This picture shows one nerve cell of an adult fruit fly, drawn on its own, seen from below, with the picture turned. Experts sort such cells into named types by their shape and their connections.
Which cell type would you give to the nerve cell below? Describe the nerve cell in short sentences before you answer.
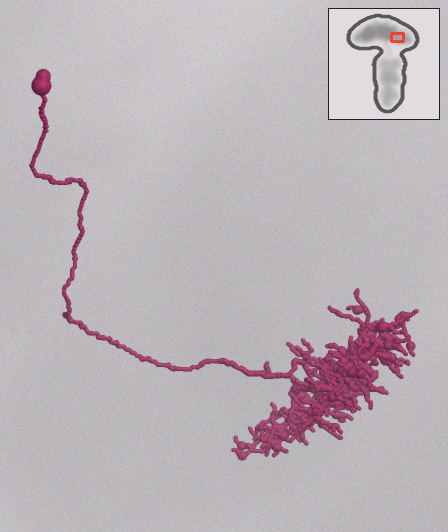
It is in the brain and does not reach the nerve cord. Its cell body lies at the upper left of the picture. The picture shows dozens of branch ends. This is an optic-lobe intrinsic neuron. Its cell type is Li25.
